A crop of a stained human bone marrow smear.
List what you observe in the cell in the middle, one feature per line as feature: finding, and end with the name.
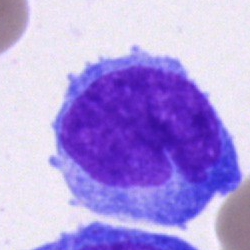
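Edges: look for small blunt blebs projecting from the upper and left edges
Nucleus: fills the upper part of the cell, so the widest rim of cytoplasm lies below it
Chromatin: finely mottled, not gathered into coarse dark blocks
Cytoplasm: blue, palest just below the nucleus
Name: blast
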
